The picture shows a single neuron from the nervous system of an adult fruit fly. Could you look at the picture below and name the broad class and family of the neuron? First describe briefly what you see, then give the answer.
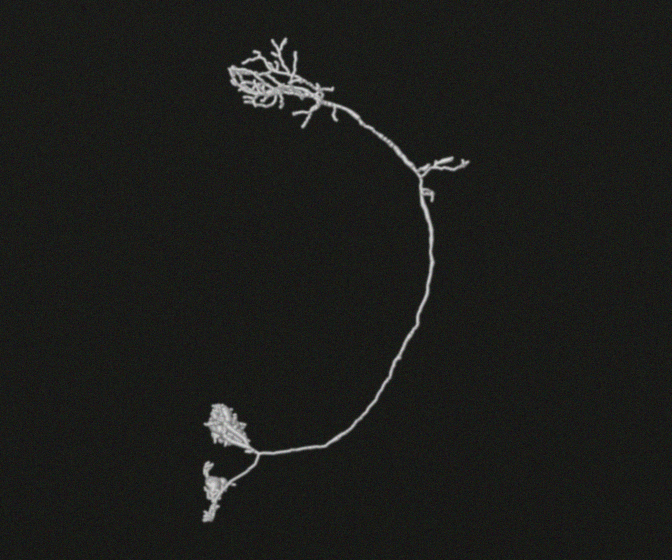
Dozens of branch ends can be seen. As drawn here it is taller than it is wide. Its broad class is central-brain intrinsic neuron. Its family is called class ALPN.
